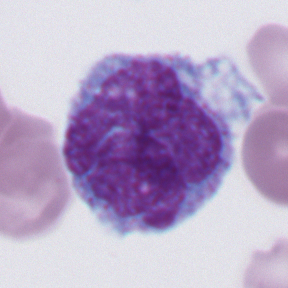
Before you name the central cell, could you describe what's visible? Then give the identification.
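What strikes me first are the deep folds and creases splitting the nucleus into several lobes. Its chromatin is finely stippled and lacy, not gathered in coarse dark blocks. Out from the upper right, a pale, frayed patch of cytoplasm extends, and the outer edge is ragged rather than smooth. This, then, is a monocyte.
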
